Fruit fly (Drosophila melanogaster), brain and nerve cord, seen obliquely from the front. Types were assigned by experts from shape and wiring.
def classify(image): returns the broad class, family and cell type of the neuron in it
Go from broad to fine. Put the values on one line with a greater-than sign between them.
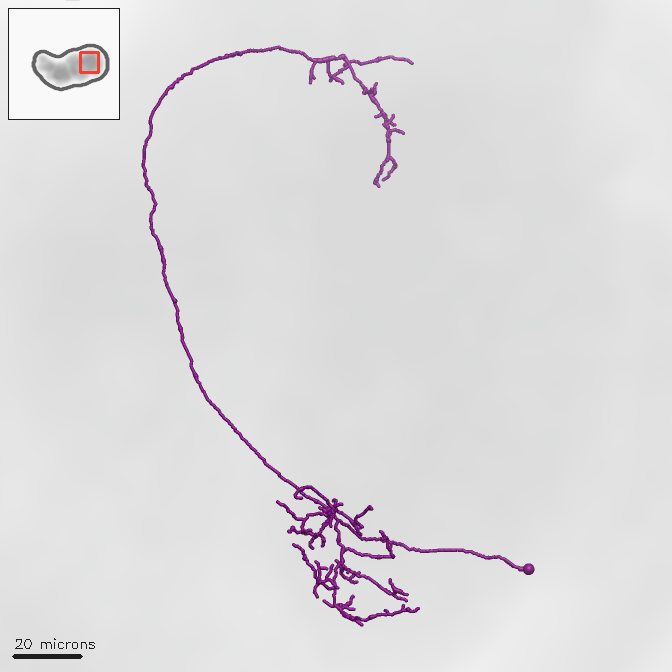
central-brain intrinsic neuron > hemilineage ALlv1 > M_lvPNm48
